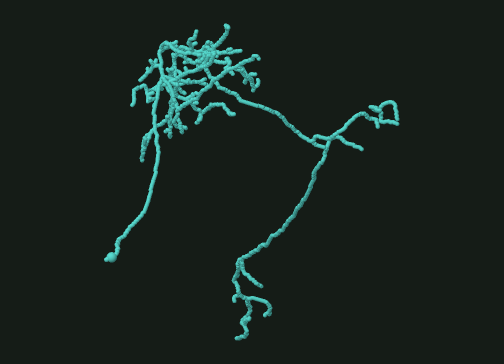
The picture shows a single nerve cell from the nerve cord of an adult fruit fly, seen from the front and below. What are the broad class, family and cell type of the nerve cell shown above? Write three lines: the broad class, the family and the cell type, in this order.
nerve-cord intrinsic neuron
hemilineage 06A
IN06A089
